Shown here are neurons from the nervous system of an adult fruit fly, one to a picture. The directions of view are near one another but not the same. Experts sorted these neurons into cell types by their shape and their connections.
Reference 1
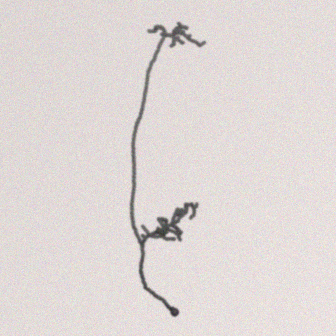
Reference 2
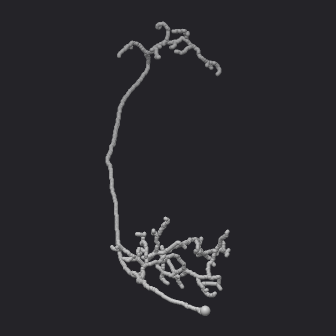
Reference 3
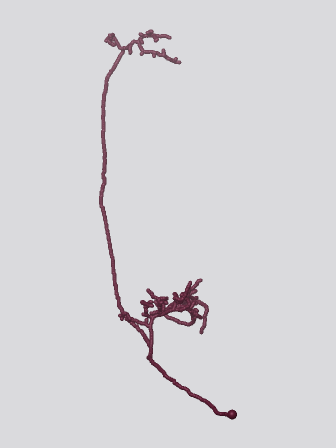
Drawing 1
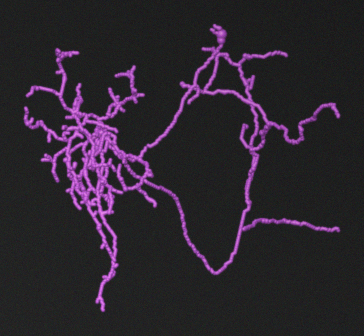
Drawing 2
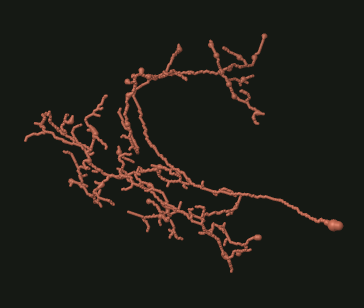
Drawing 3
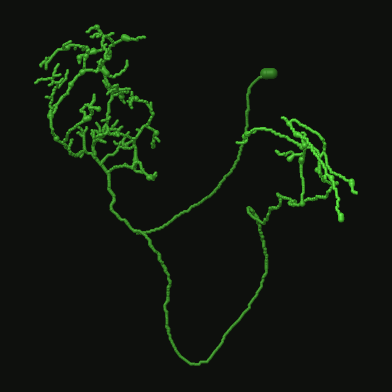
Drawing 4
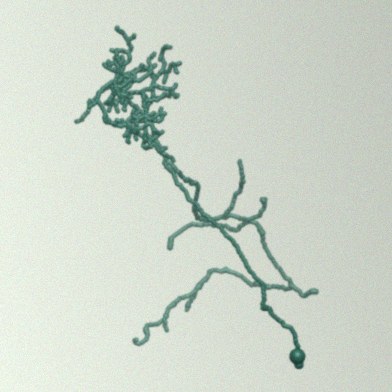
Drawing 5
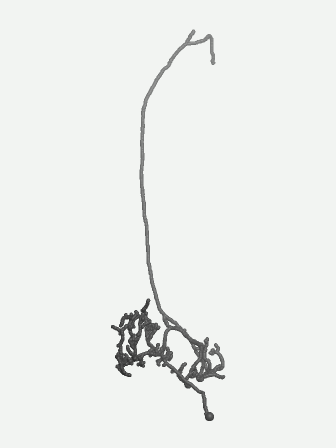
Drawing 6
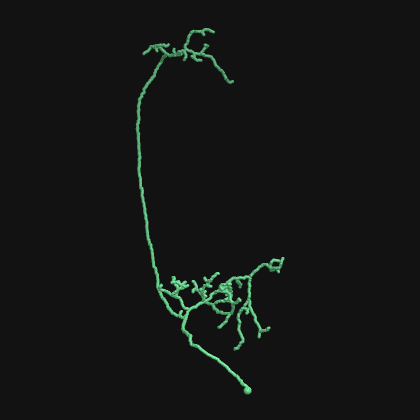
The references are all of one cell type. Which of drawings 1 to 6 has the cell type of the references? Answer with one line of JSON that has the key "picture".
{"picture": 6}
